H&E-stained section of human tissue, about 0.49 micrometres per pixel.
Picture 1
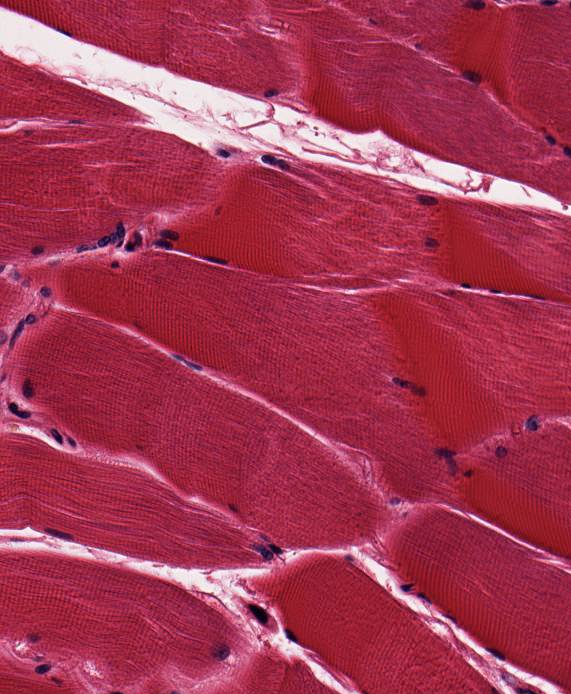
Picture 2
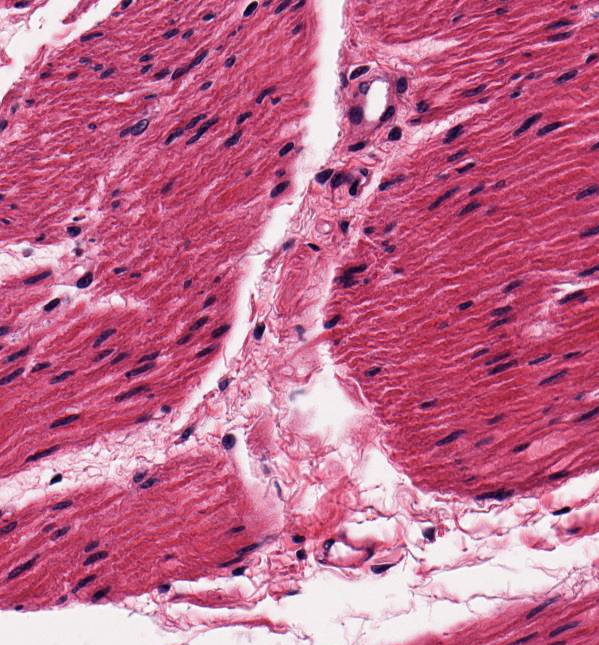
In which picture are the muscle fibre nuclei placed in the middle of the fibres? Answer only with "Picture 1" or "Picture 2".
Picture 2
